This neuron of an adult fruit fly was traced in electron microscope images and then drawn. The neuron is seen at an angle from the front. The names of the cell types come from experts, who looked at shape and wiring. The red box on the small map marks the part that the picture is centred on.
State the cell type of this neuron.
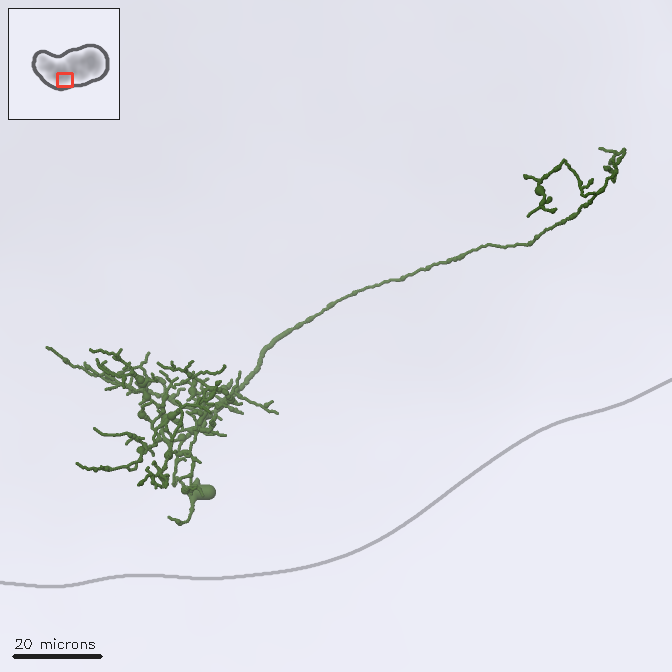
Tm26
